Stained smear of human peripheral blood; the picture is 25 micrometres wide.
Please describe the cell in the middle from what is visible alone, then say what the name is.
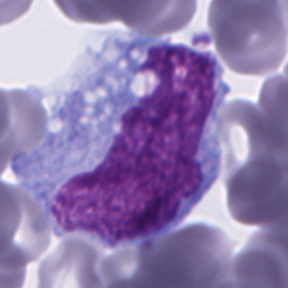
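Look first at the nucleus: one unsegmented mass, not split into separate lobes. It forms a broad, irregular band running across the cell from upper right to lower left. In the cytoplasm you can find several small, clear, round vacuoles. At the upper left, the cytoplasmic edge is ragged with small projections. You are looking at a monocyte.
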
